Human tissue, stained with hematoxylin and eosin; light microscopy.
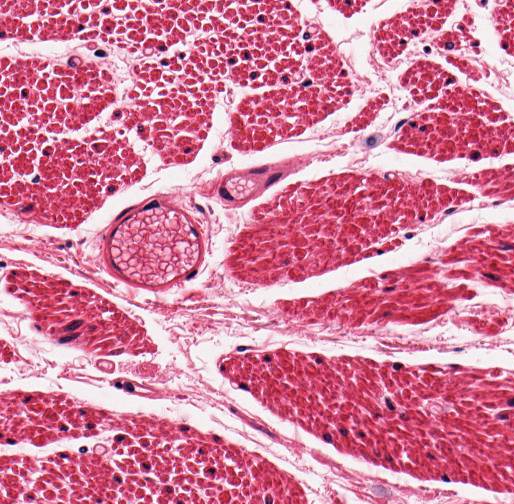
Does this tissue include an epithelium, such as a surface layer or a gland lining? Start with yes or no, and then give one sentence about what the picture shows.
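No. No epithelium is present anywhere in the field.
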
